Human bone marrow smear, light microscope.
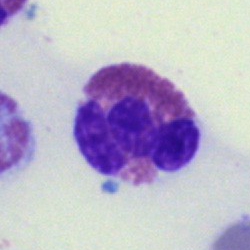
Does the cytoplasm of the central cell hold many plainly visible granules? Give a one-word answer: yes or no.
Yes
